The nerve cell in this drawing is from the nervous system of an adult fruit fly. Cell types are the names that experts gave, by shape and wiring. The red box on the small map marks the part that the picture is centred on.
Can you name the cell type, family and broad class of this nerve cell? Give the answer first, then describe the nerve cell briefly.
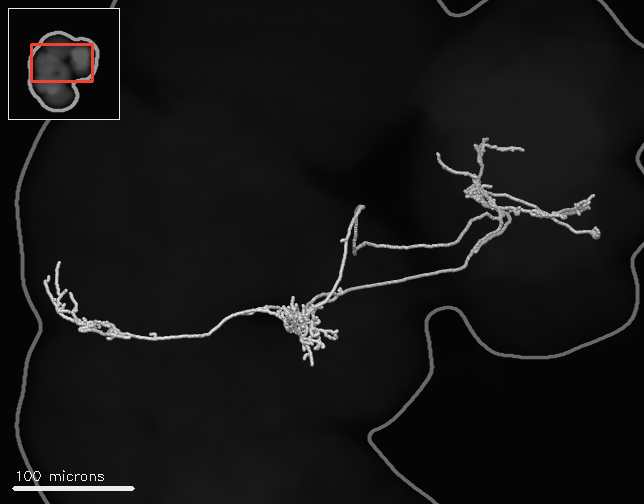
Its cell type is AN27X024. The family is hemilineage 27X. This is an ascending neuron. By the scale bar it is about 450 microns wide in this view. In this view it is wider than it is tall.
